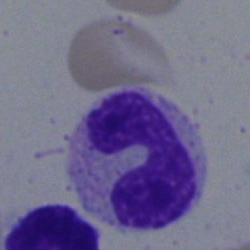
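Band neutrophil, central cell, stained bone marrow smear. Nucleus bent into a horseshoe, indentation opening to the left. Chromatin coarse and clumped. Cytoplasm moderate in amount, pale lilac, with fine, faint lilac granules.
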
